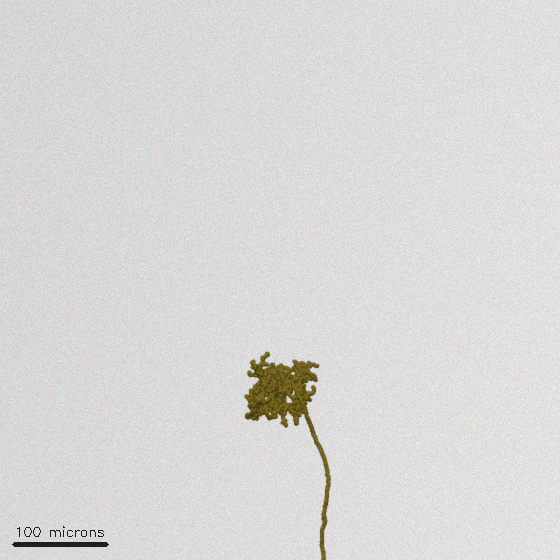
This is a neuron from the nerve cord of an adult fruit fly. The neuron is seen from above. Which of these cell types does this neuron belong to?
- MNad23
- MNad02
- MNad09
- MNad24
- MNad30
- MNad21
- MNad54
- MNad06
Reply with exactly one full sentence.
This neuron has been assigned cell type MNad06.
